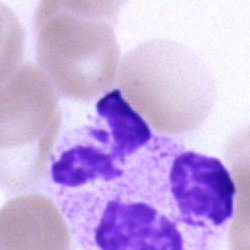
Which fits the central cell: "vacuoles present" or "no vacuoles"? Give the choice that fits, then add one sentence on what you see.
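No vacuoles. No vacuoles are seen in the cytoplasm.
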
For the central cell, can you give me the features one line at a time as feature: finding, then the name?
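Nucleus: four or more separate dense lobes spread around the cell
Chromatin: dark purple, clumped
Cytoplasm: plentiful, pale lilac-pink
Granules: fine, lilac-purple, strewn through the cytoplasm
Cell: segmented neutrophil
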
